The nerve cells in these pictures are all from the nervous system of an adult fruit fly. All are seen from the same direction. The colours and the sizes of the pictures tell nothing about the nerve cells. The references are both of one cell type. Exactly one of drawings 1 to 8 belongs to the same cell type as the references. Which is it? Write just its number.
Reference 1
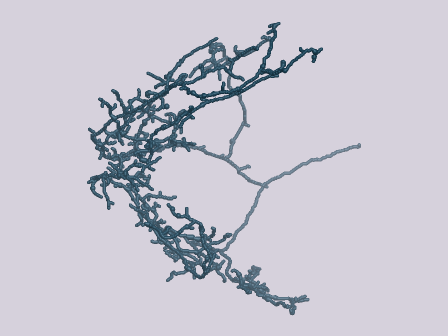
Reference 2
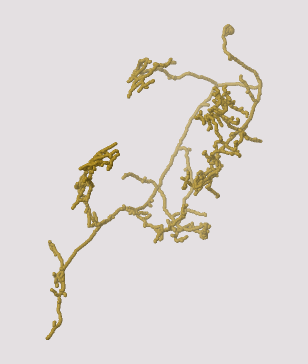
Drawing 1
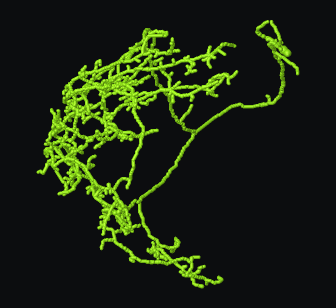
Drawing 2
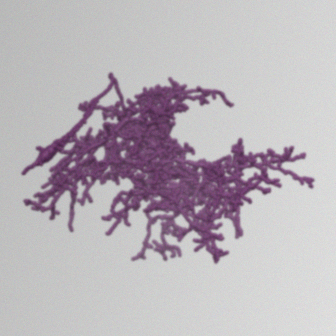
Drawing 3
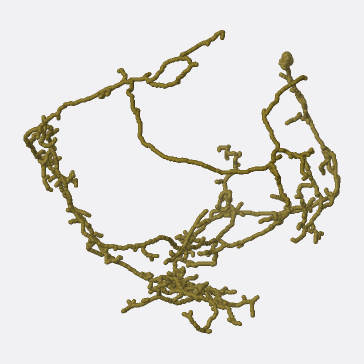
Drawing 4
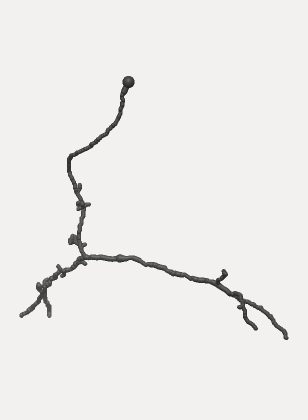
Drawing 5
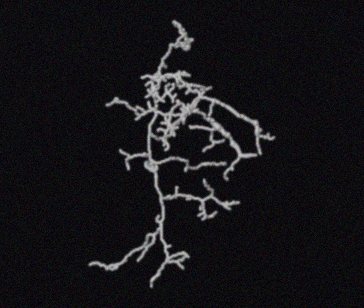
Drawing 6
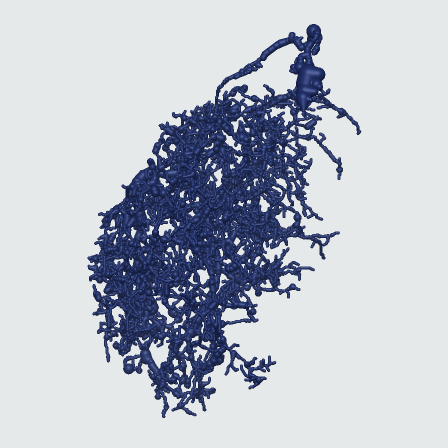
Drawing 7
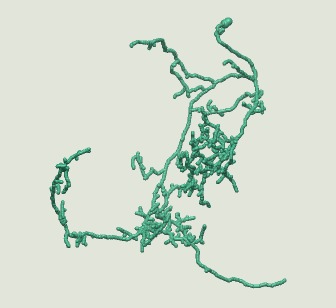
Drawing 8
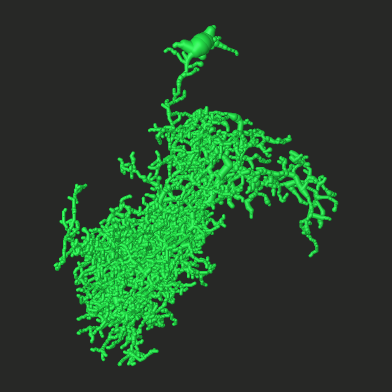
7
